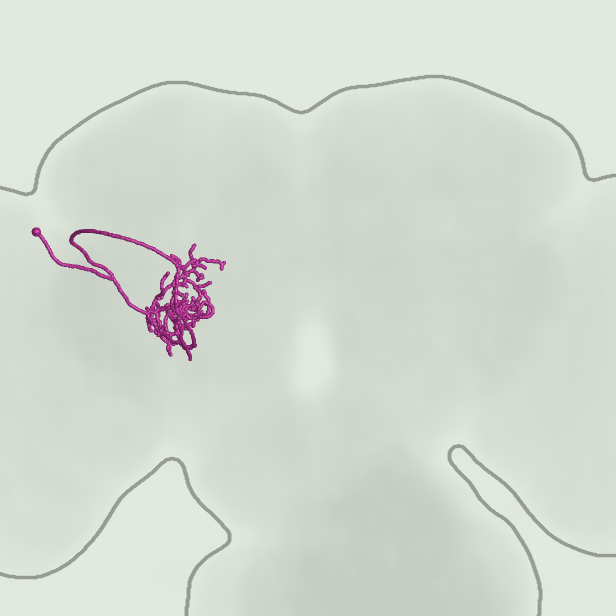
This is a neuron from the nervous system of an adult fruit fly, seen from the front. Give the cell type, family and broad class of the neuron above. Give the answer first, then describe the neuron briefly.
It is of cell type PLP037. Its family is hemilineage SLPa&l1_lateral. It is a central-brain intrinsic neuron. The cell body is on the left of the picture. As drawn here it is wider than it is tall.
